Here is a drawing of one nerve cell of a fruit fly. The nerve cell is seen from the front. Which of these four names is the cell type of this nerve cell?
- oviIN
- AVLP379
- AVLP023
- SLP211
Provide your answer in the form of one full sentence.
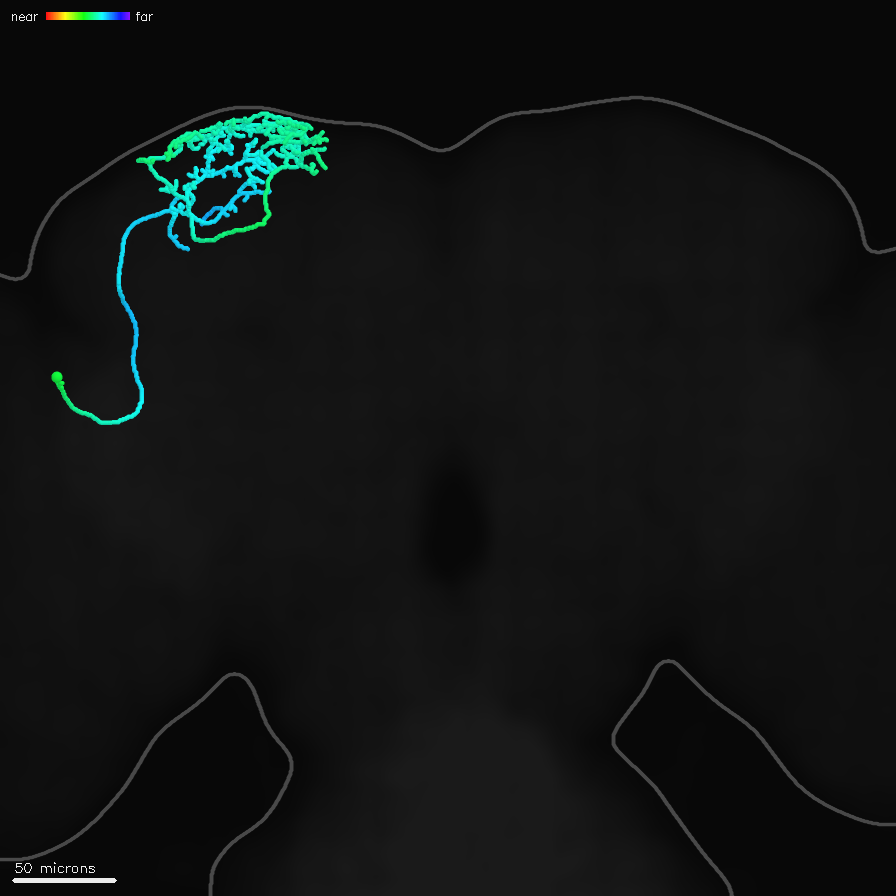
This nerve cell has been assigned cell type SLP211.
